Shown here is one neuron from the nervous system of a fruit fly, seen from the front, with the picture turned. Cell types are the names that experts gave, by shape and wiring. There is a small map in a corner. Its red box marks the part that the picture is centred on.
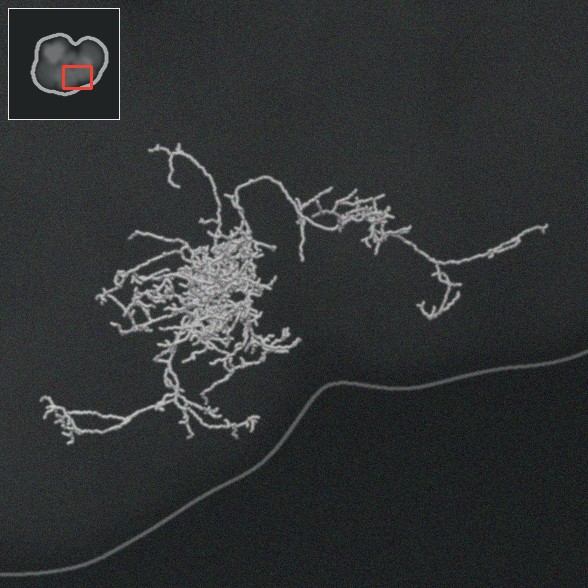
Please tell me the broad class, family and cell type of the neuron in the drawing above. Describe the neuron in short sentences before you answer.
As drawn here it is wider than it is tall. This is a central-brain intrinsic neuron. Its family is hemilineage SMPad3. It is of cell type SMP116.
